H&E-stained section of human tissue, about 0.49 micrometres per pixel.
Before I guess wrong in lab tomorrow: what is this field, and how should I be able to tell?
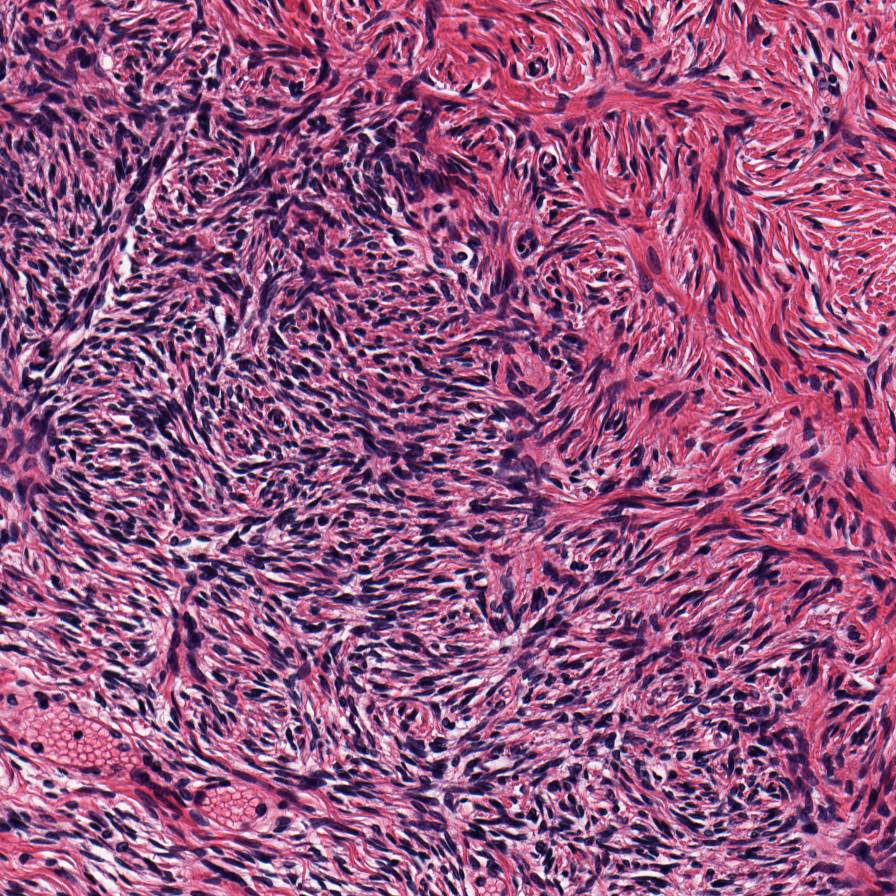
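What you're looking at is ovarian cortex. Notice how spindle cells fill the entire field, running in short interlacing fascicles, with whorled, storiform areas.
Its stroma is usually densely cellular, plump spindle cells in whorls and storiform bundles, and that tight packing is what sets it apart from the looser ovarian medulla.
Look at the nuclei: elongated, dark-staining, often wavy or tapered. The cytoplasm is scant and pink, and the cell borders are hard to make out. You won't find epithelium, glands or fat cells anywhere here.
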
